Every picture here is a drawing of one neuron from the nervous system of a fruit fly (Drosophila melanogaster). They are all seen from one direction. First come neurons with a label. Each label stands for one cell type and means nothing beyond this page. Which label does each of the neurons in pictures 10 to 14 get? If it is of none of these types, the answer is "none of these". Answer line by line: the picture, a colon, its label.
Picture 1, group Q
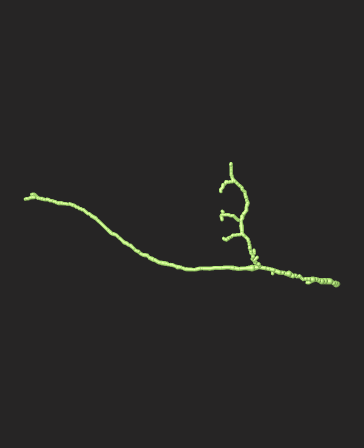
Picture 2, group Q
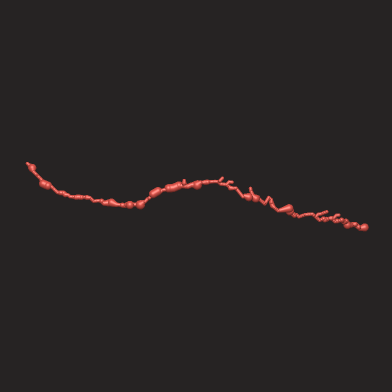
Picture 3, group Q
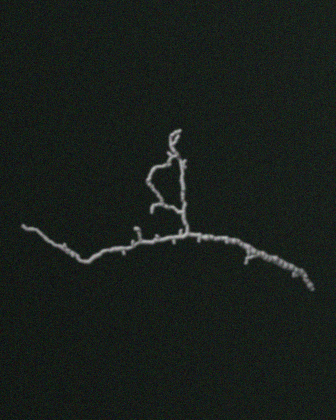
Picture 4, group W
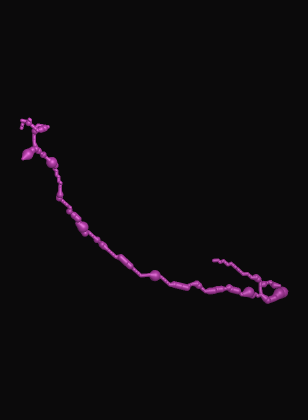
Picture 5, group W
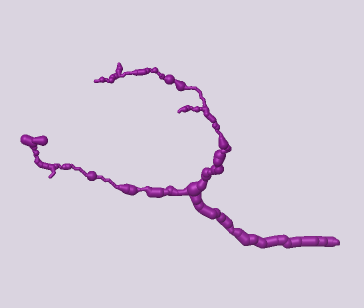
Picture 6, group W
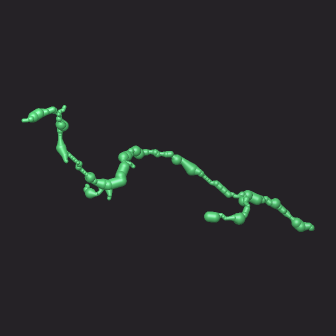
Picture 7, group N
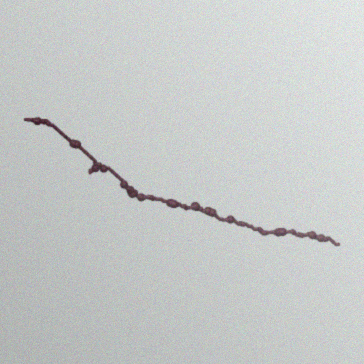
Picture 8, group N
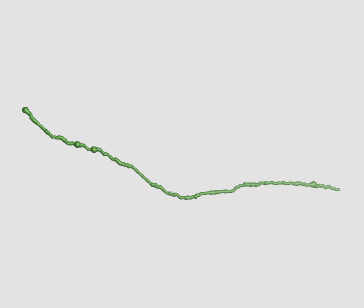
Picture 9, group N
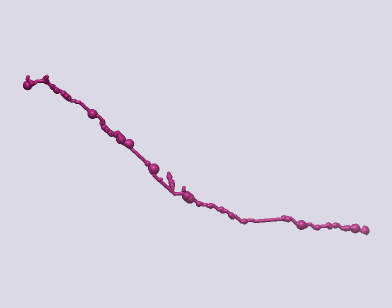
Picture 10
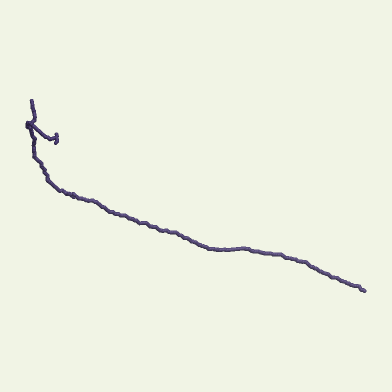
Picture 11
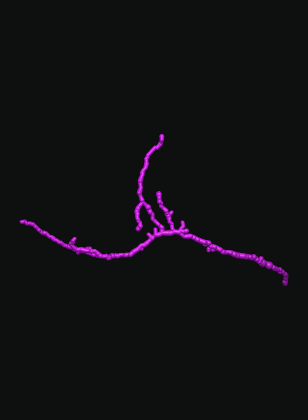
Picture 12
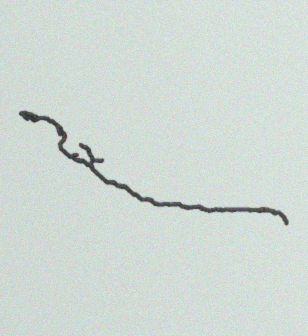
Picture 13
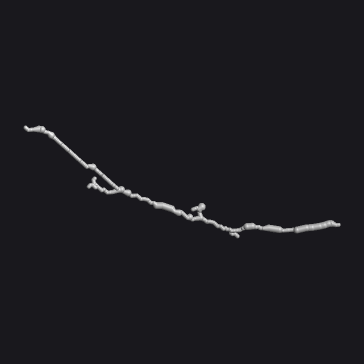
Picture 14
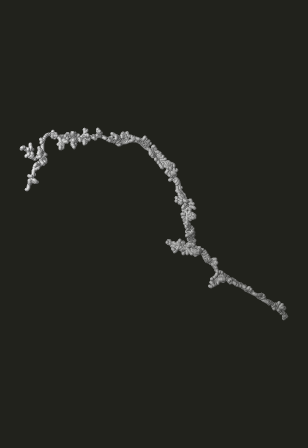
10: none of these
11: group Q
12: group N
13: group N
14: group W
